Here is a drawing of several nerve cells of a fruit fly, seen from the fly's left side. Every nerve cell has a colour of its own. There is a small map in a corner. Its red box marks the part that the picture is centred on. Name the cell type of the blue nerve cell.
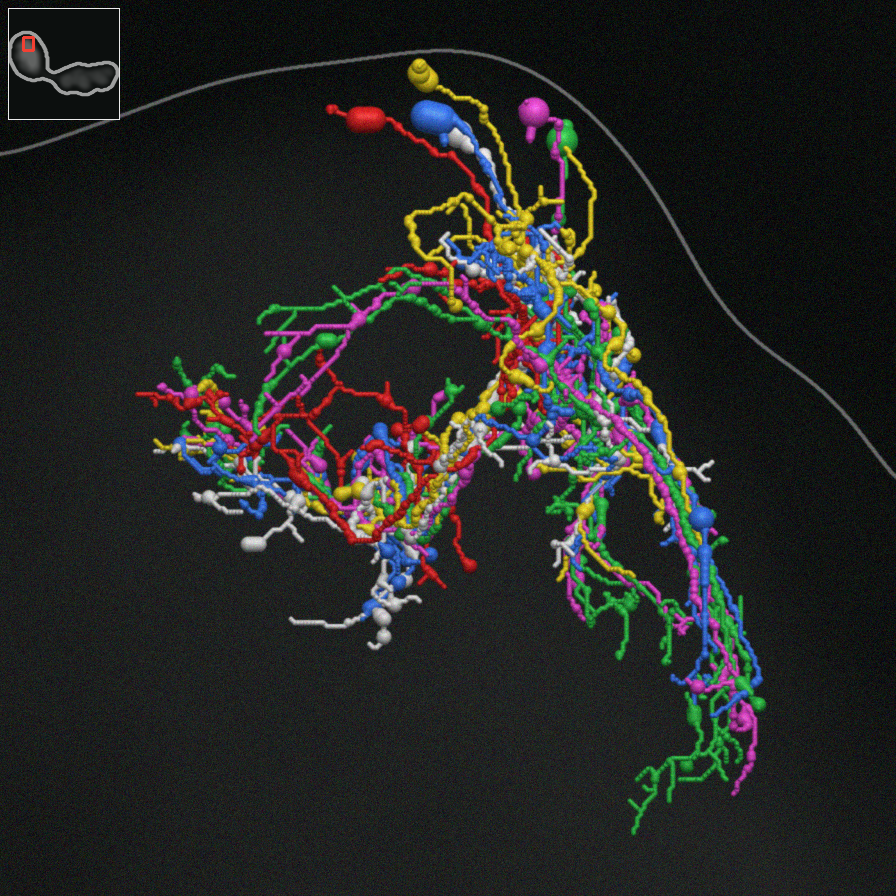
SLP412_b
